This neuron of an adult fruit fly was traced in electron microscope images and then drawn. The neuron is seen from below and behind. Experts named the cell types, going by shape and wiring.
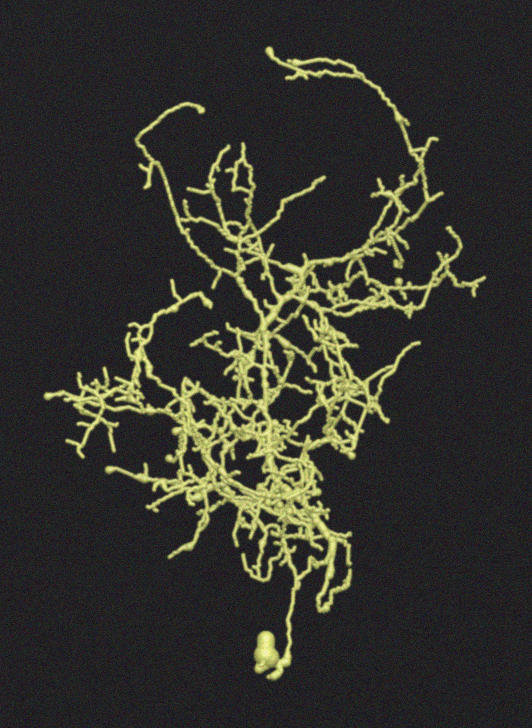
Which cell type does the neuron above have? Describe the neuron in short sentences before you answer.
The cell body can be seen at the bottom of the picture. The picture shows more than a hundred branch ends. Its broad class is central-brain intrinsic neuron. Its cell type is AVLP348.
